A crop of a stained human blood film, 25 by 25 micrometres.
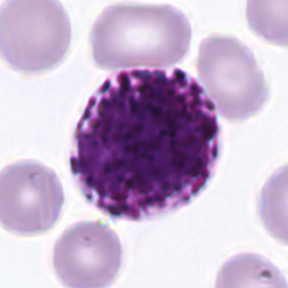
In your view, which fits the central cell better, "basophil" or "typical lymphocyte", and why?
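The cell is a basophil. Coarse dark purple granules pack it, and the outline of its nucleus cannot be made out beneath them.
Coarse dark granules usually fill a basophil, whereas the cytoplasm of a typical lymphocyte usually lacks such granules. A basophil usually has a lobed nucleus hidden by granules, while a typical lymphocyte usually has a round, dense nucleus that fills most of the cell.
The granule-packed cell and the nucleus concealed beneath the granules therefore favour basophil over typical lymphocyte. The granules also reach right out to the edge, which is bumpy where they bulge at the margin.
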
